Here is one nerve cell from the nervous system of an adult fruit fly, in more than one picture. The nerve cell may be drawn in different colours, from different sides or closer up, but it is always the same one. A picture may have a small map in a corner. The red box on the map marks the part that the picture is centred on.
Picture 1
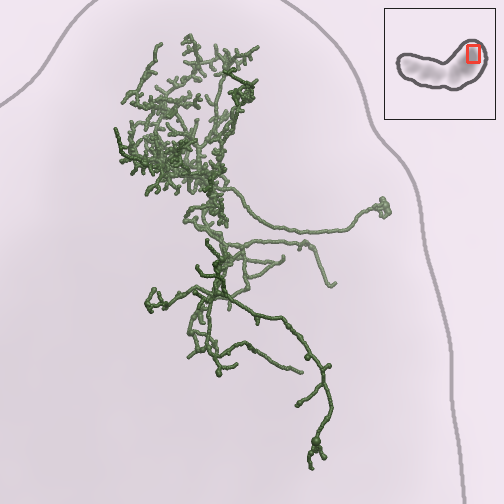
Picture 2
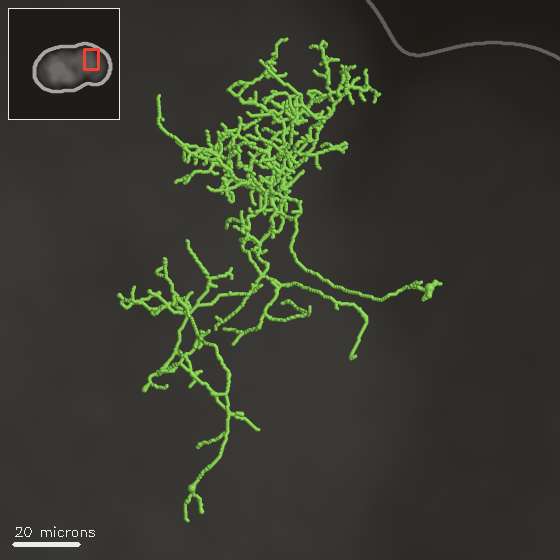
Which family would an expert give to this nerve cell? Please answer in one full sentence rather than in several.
Family-wise, the nerve cell is hemilineage VLPl2_posterior.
